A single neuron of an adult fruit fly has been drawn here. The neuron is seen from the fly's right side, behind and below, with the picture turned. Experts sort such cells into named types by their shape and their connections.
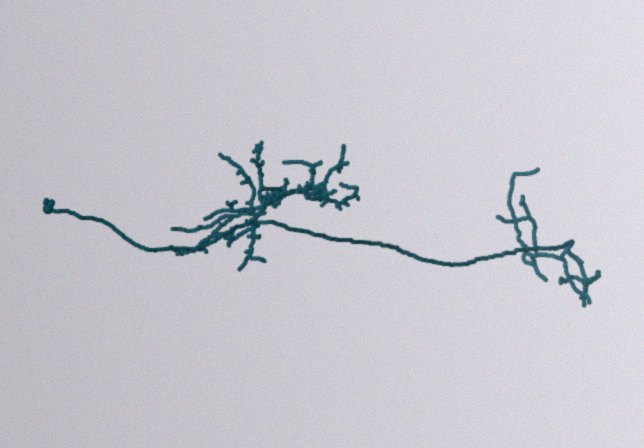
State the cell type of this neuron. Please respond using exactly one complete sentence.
This neuron is recognized as the cell type CB2143.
